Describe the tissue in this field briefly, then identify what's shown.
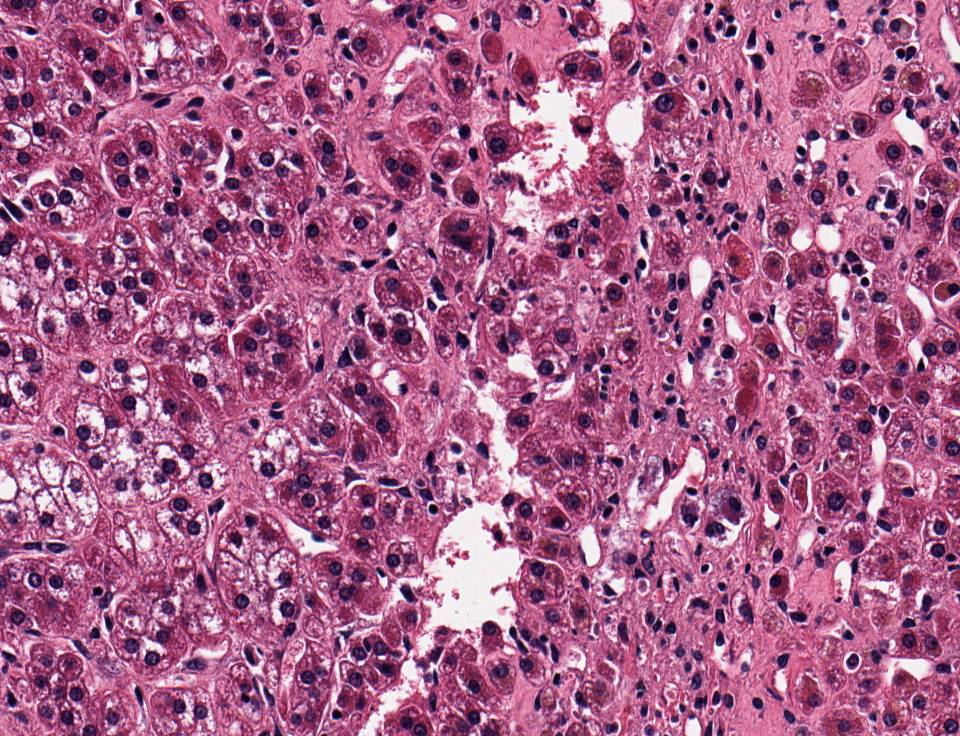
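Large polygonal cells are arranged in rounded nests separated by thin pink strands, most distinctly in the left half of the field. Many on the left show pale, finely vacuolated cytoplasm. Their nuclei are round and central, often with a single prominent nucleolus. Small dark nuclei between them are more numerous on the right. The tissue is adrenal gland.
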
